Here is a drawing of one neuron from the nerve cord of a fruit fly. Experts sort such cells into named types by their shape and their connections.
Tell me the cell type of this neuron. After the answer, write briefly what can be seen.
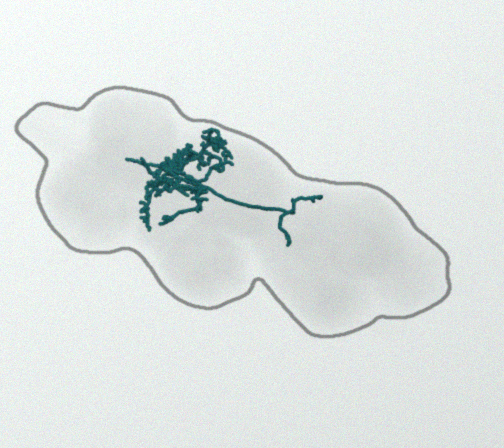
It is of cell type vPR6. This is a nerve-cord intrinsic neuron. In this view it is wider than it is tall.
